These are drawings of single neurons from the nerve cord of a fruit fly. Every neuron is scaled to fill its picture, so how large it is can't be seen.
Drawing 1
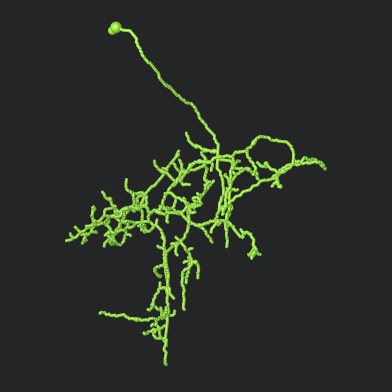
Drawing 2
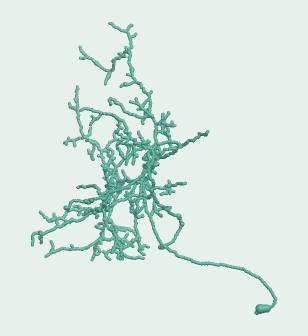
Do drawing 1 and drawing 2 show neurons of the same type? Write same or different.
different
